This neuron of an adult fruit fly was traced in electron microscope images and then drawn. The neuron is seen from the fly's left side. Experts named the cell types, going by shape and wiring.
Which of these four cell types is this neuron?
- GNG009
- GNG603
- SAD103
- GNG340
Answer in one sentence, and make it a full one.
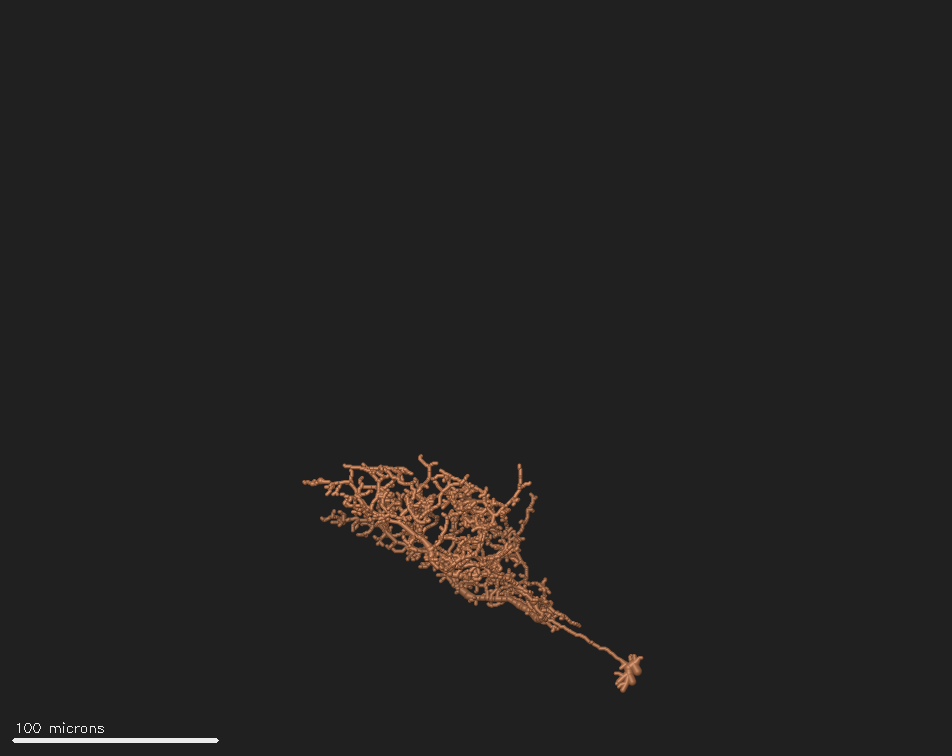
By type, the neuron is SAD103.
